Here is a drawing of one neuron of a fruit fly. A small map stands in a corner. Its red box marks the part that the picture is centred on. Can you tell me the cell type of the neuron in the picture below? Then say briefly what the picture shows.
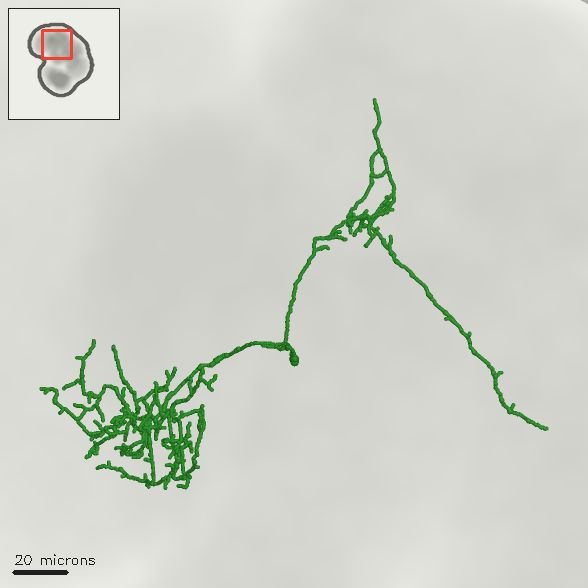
Its cell type is LC41. Its broad class is visual projection neuron. From left to right in the picture it spans about 190 microns. Dozens of branch ends can be seen.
